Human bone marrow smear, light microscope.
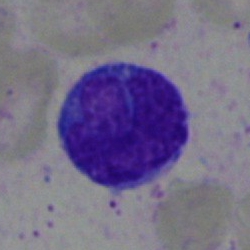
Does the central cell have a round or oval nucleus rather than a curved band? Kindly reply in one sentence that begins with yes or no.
Yes, its nucleus is a round or oval mass rather than a curved band.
